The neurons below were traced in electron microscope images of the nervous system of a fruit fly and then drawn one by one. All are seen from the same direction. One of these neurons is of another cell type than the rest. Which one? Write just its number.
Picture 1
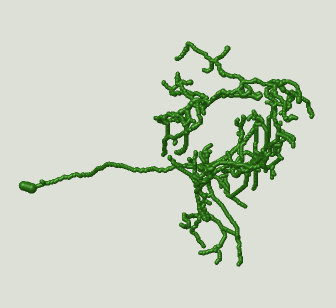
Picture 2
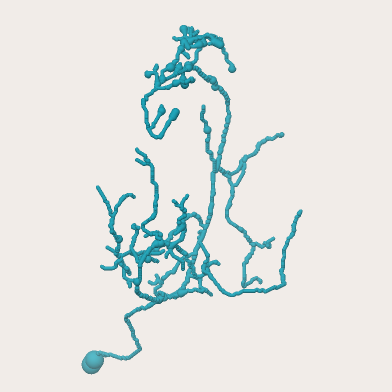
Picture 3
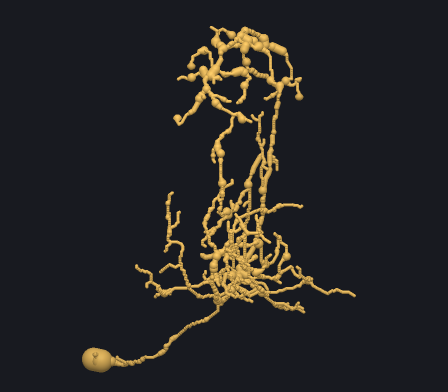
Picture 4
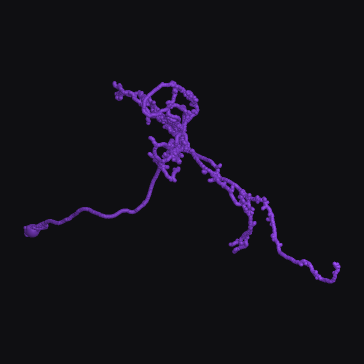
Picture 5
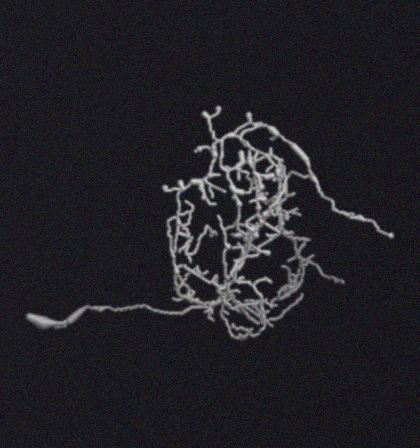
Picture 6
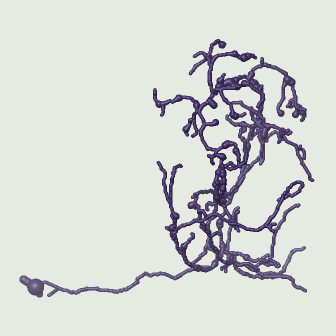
4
